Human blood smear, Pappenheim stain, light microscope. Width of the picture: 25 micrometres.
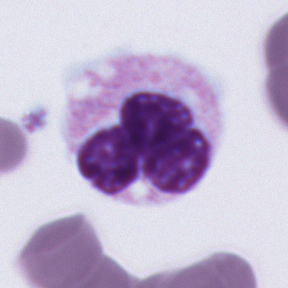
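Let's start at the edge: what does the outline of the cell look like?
It is round and smooth, and the cell measures about 13 micrometres across.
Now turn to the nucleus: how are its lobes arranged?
One lobe sits on top, with the other two lying side by side beneath it. The nucleus is about 12 by 9 micrometres, lies toward the bottom of the cell and fills about 50% of the cell's area.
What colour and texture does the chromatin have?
It is dark purple and coarsely clumped. Also notice the small clear spot in the cytoplasm just below the notch between the two lower lobes.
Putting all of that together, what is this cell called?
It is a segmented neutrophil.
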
